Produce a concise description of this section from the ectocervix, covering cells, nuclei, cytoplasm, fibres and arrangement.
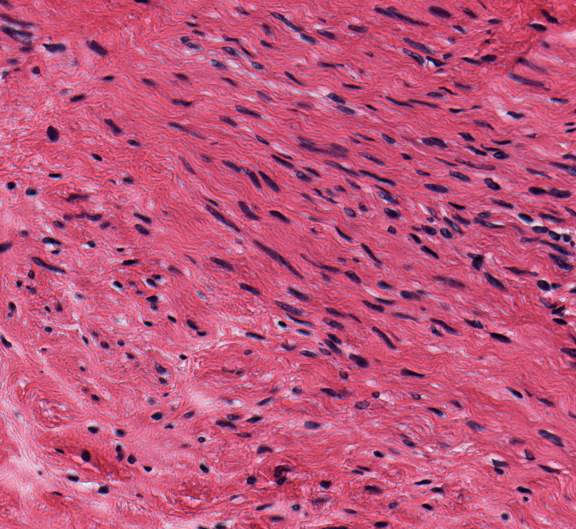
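Densely packed, pink-staining fibrillary tissue fills this whole field, dotted with dark nuclei. Through the middle and upper part, spindle cells and fibres run mostly diagonally, from upper left to lower right. Most nuclei are elongated, spindle-shaped and dark. Down at lower left, nuclei look shorter and rounder, and the arrangement is less orderly.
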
